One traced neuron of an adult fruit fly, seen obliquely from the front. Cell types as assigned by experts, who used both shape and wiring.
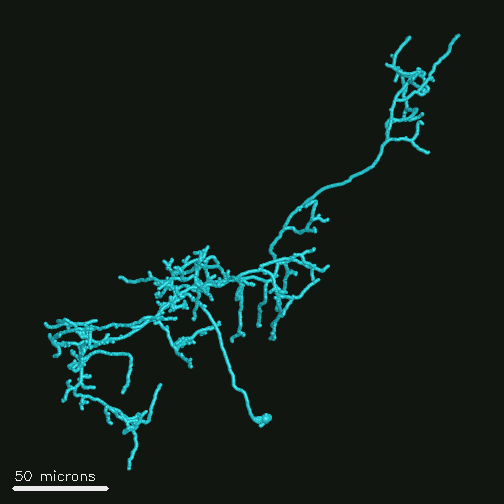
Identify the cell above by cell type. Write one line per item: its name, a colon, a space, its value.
cell type: TN1c_d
